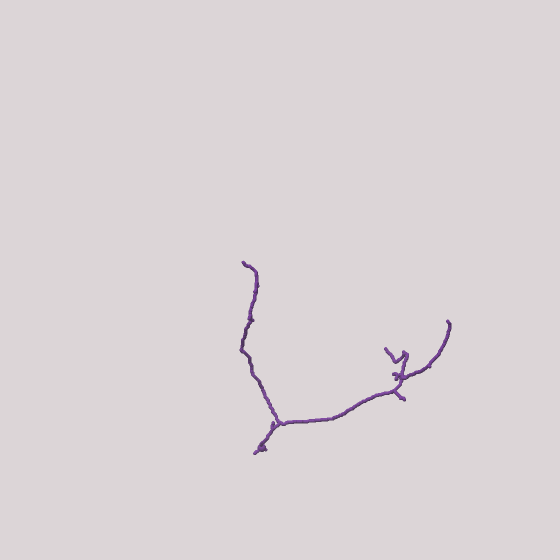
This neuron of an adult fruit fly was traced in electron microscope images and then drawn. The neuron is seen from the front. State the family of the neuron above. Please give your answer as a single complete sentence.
The family grouping of the neuron is hemilineage LB19.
